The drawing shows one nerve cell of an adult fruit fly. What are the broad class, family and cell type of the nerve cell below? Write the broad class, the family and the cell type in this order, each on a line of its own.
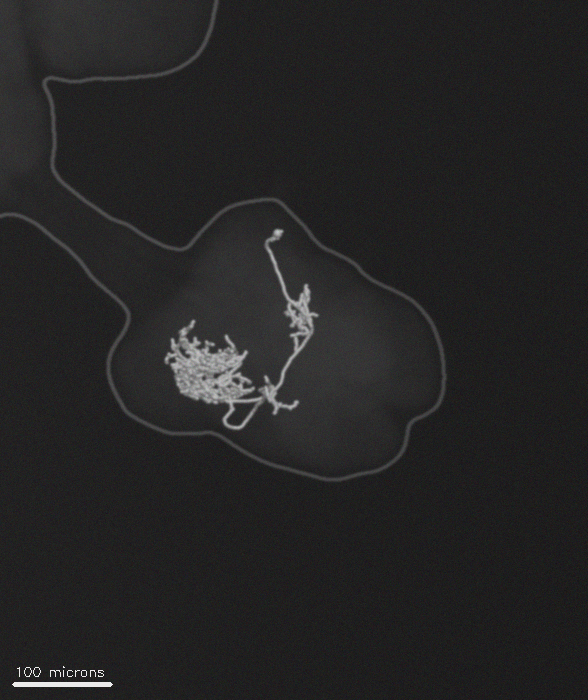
nerve-cord intrinsic neuron
hemilineage 01A
IN01A017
